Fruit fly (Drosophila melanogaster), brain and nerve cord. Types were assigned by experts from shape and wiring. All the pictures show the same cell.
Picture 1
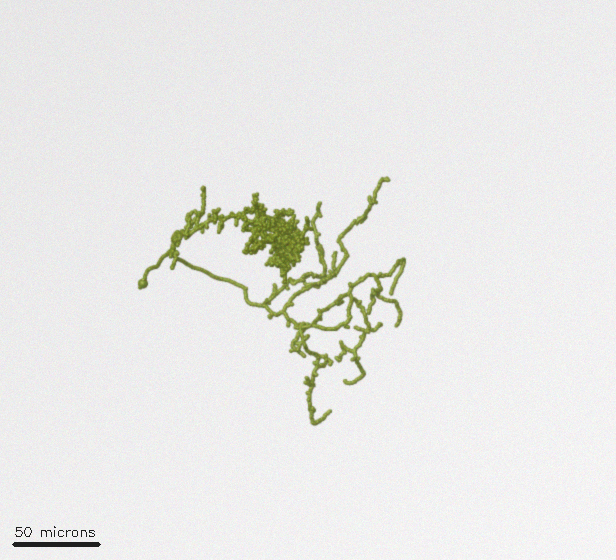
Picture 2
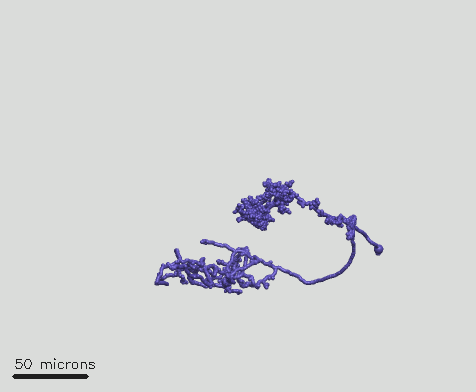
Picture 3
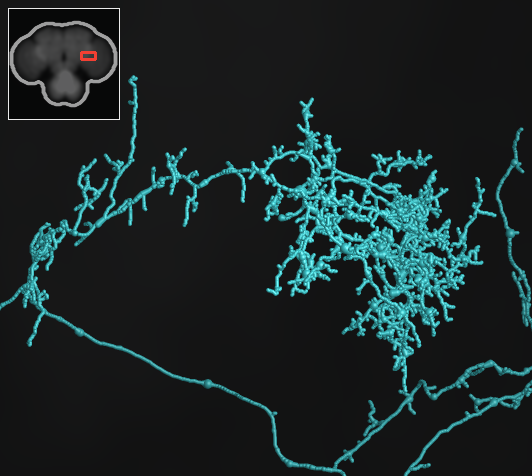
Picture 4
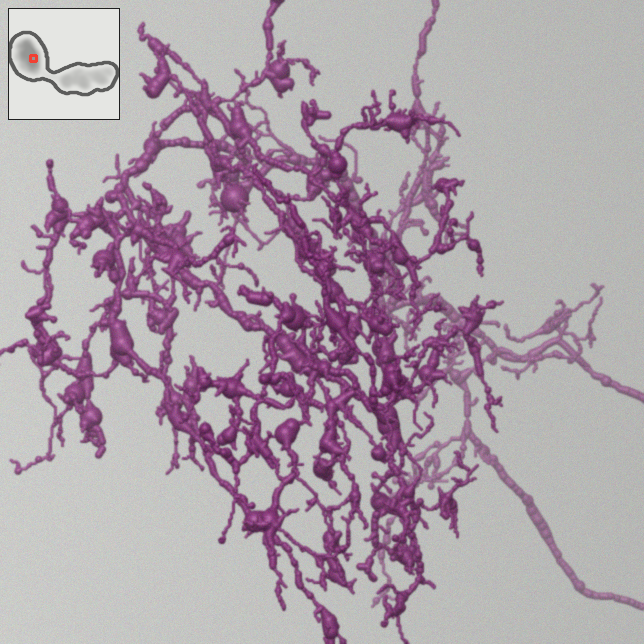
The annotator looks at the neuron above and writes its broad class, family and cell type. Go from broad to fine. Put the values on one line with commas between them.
optic-lobe intrinsic neuron, LOLP, LOLP1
